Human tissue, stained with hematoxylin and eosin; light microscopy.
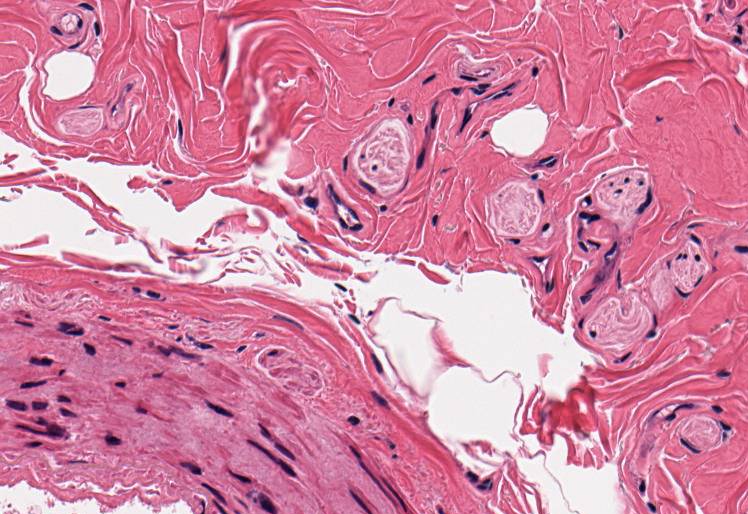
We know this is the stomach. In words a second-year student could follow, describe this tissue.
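Dense pink collagen bundles come first, filling the upper two-thirds of the field. Two small, round, empty holes lie in the upper part of that collagen. In the lower left runs a curved band of tissue whose dark, elongated nuclei lie along its length. No epithelium is present anywhere.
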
